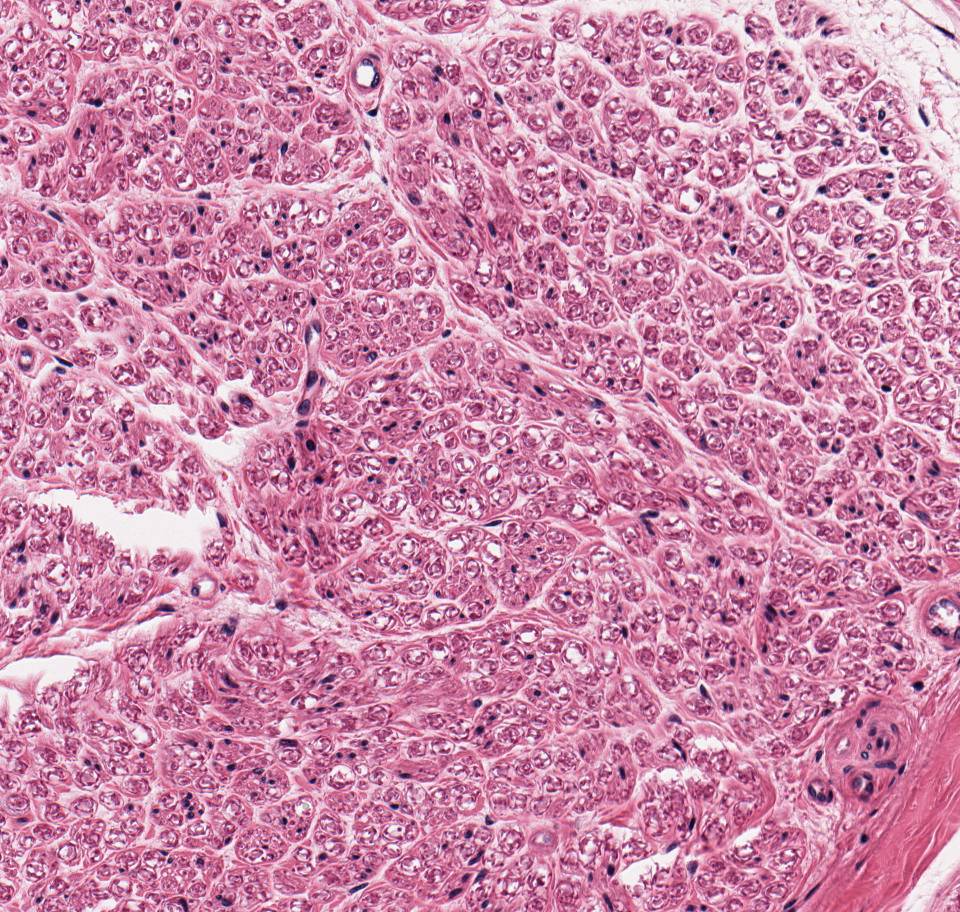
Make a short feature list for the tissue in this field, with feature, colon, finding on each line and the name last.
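Arrangement: fibres in small irregular clusters across the field
Septa: thin, pink connective tissue dividing the clusters
Nuclei: small, dark, elongated or oval, scattered singly among fibres
Vessel: small, thick cellular wall, near lower right edge
Fat cells: none anywhere in the field
Name: tibial nerve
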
